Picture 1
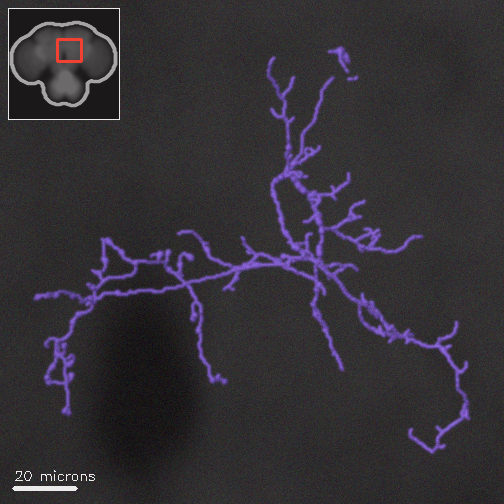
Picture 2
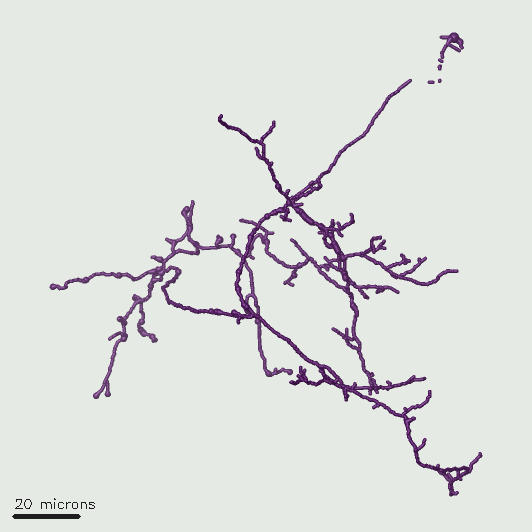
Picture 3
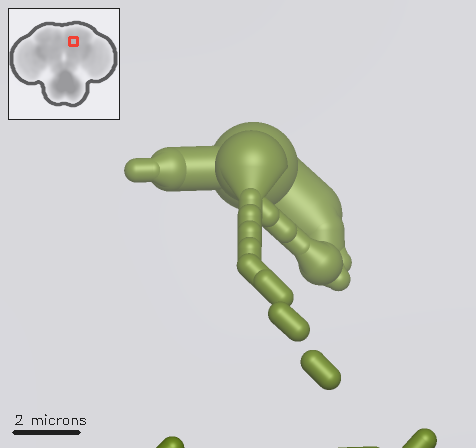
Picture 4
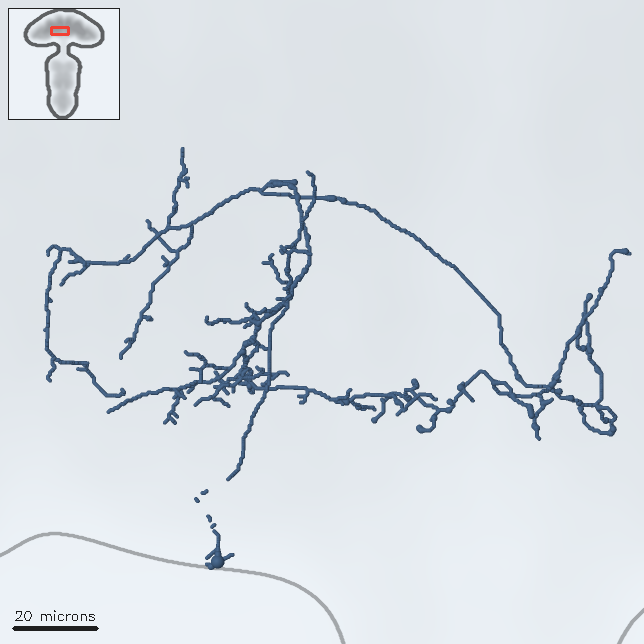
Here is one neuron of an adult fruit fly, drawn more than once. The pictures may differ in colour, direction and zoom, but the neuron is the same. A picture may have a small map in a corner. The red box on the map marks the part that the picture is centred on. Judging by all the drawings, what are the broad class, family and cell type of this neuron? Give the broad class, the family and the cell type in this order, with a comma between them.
central-brain intrinsic neuron, hemilineage DM6_central1, CB3132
